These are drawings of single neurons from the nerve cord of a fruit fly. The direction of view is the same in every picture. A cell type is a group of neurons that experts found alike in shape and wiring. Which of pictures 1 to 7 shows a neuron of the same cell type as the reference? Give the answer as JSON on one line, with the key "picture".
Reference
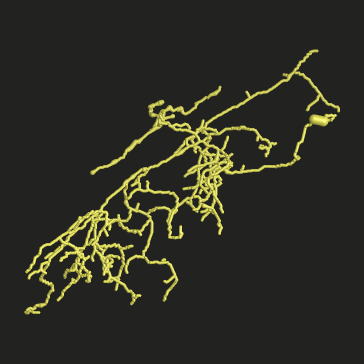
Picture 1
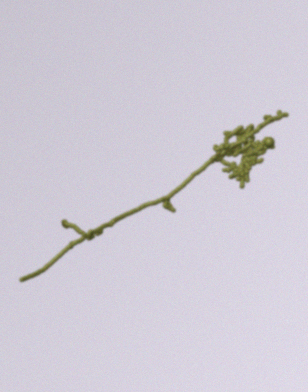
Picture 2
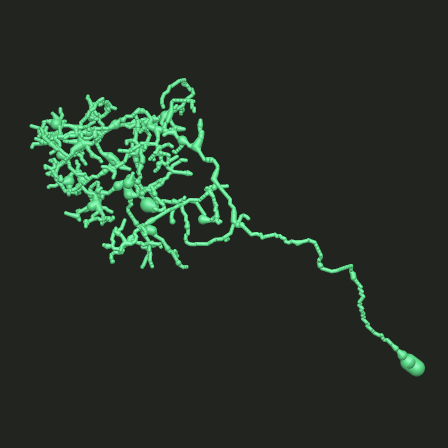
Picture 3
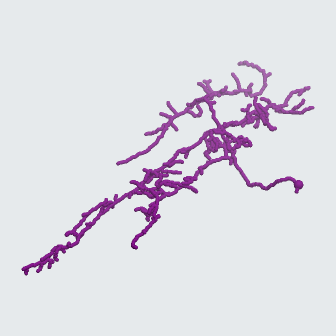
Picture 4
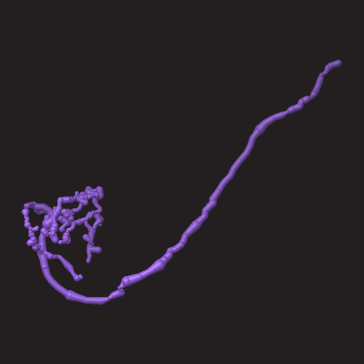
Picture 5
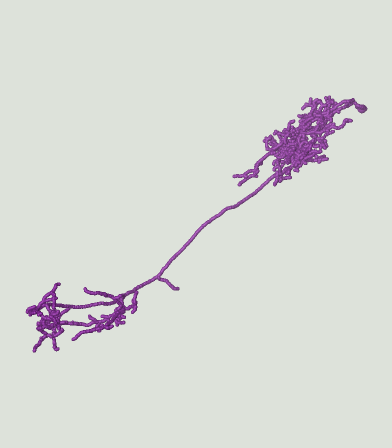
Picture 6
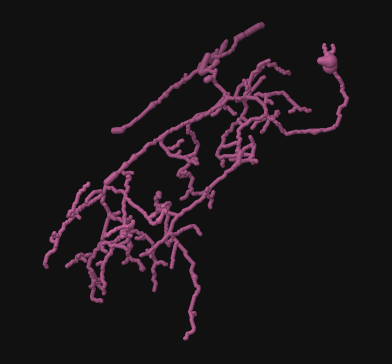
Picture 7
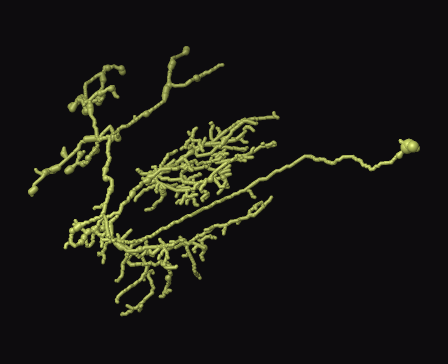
{"picture": 6}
